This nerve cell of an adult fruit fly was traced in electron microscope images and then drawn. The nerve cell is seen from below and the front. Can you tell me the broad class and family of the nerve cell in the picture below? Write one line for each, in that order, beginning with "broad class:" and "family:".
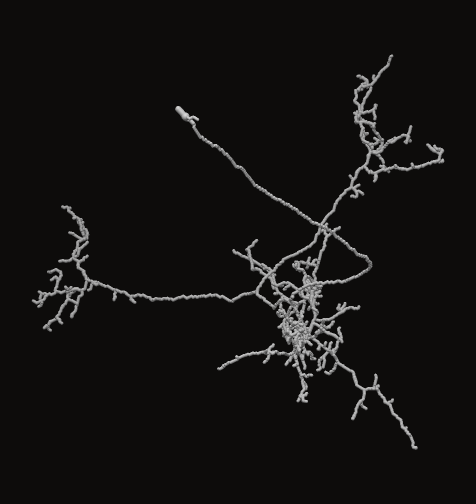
broad class: central-brain intrinsic neuron
family: hemilineage PSa1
